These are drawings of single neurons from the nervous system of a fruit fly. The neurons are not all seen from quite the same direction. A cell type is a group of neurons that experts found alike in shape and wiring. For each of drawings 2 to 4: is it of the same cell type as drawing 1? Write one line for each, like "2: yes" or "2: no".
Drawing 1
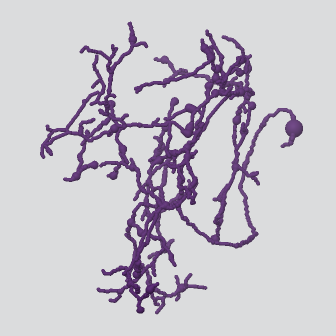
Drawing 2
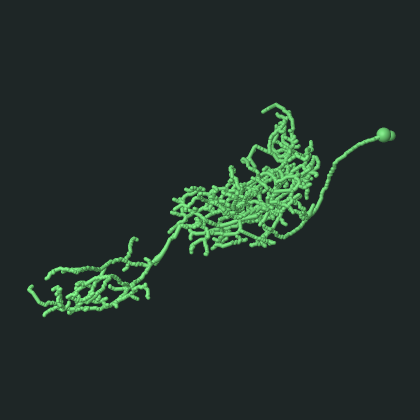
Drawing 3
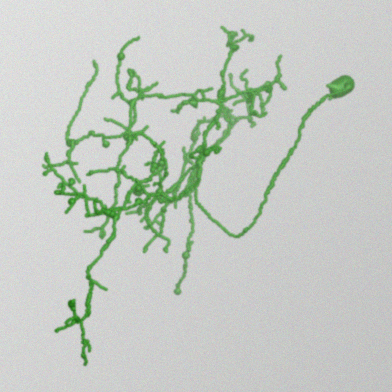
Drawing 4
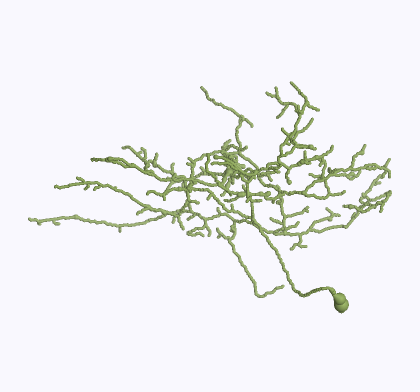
2: no
3: yes
4: yes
